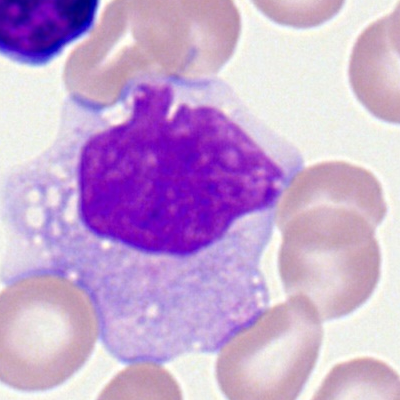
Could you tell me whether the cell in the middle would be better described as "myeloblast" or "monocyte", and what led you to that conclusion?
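It's a monocyte. The nucleus is irregular, with a fold or notch at its top edge, and it sits toward the upper part of the cell, leaving most of the cytoplasm below it. That cytoplasm carries fine, faint pinkish granules, and a cluster of small clear vacuoles lies in it to the left of the nucleus.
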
